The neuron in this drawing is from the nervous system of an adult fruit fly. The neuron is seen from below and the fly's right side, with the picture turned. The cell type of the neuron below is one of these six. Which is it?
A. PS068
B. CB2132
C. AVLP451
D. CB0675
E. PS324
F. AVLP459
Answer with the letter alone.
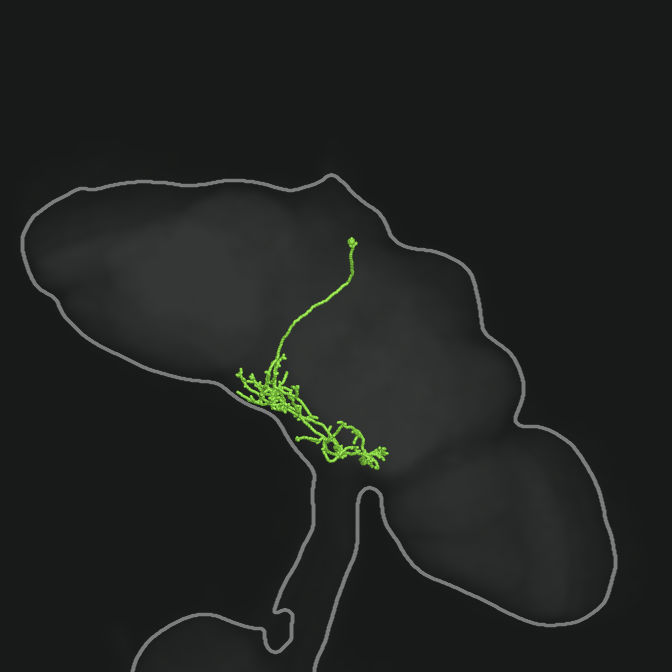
E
